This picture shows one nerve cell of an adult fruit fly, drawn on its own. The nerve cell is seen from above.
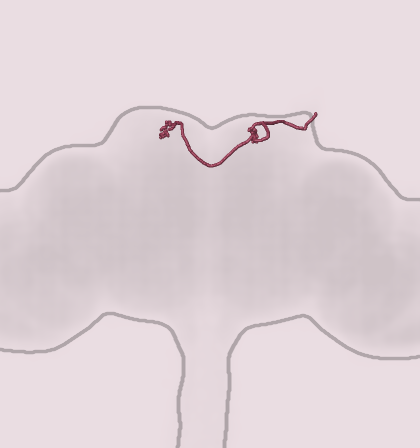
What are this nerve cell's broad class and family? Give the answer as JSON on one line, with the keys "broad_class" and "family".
{"broad_class": "sensory neuron entering the brain", "family": "class olfactory"}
